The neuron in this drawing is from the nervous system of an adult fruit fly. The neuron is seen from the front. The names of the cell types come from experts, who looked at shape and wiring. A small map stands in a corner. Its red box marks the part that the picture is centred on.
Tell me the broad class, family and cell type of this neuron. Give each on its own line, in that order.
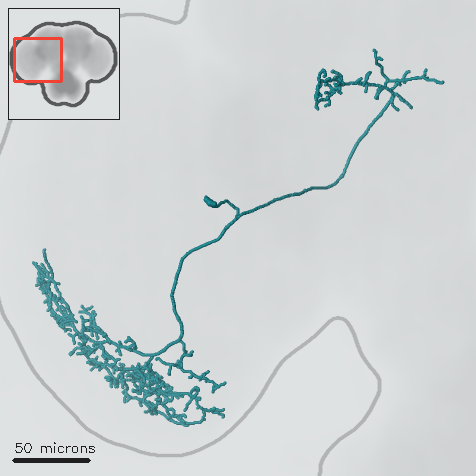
visual projection neuron
MeVP
MeVP48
